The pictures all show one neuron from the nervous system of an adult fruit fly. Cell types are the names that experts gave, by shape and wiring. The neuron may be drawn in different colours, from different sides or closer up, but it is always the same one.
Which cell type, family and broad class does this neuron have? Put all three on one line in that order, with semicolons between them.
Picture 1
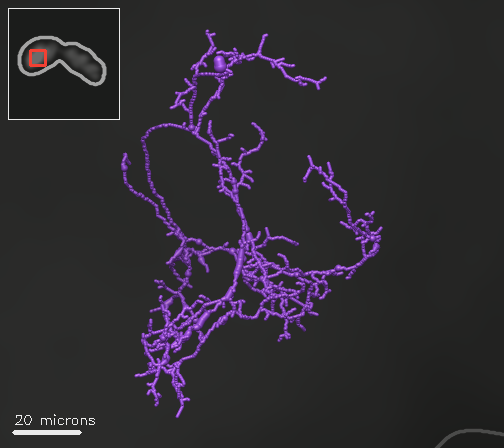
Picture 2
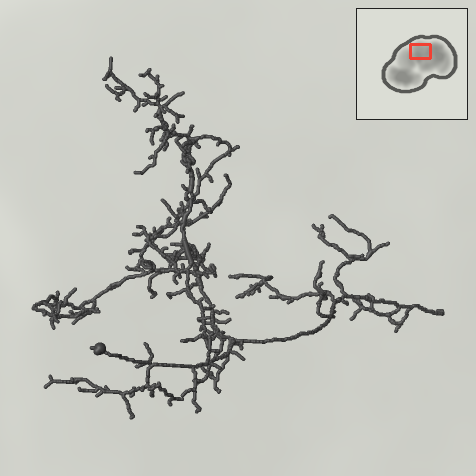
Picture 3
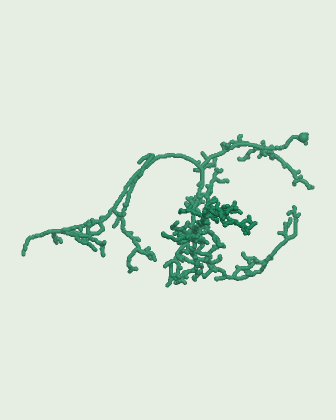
AVLP186; hemilineage VLPl2_medial; central-brain intrinsic neuron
